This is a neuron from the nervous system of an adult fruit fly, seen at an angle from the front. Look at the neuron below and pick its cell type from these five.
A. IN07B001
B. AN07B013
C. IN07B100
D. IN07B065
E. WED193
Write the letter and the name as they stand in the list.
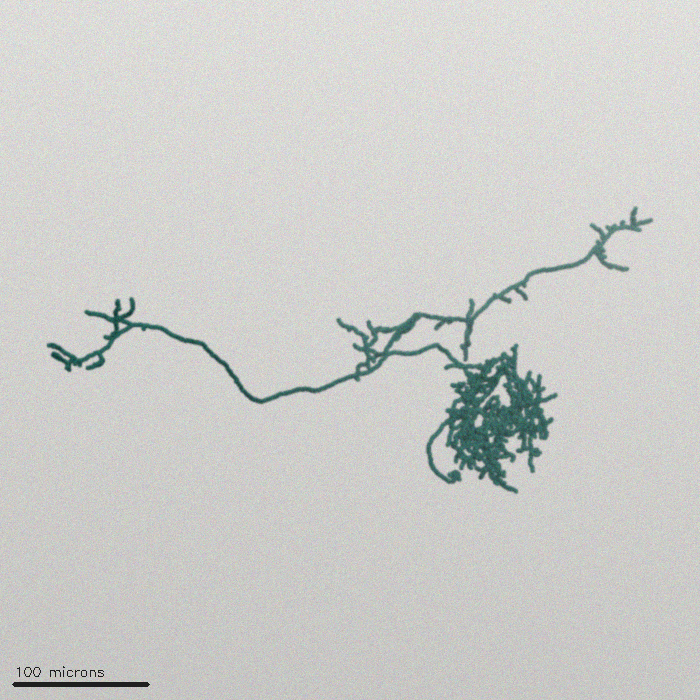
B. AN07B013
